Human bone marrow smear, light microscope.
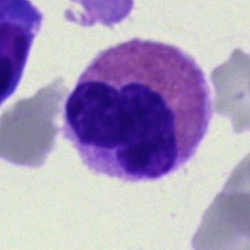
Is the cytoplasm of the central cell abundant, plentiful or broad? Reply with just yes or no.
Yes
